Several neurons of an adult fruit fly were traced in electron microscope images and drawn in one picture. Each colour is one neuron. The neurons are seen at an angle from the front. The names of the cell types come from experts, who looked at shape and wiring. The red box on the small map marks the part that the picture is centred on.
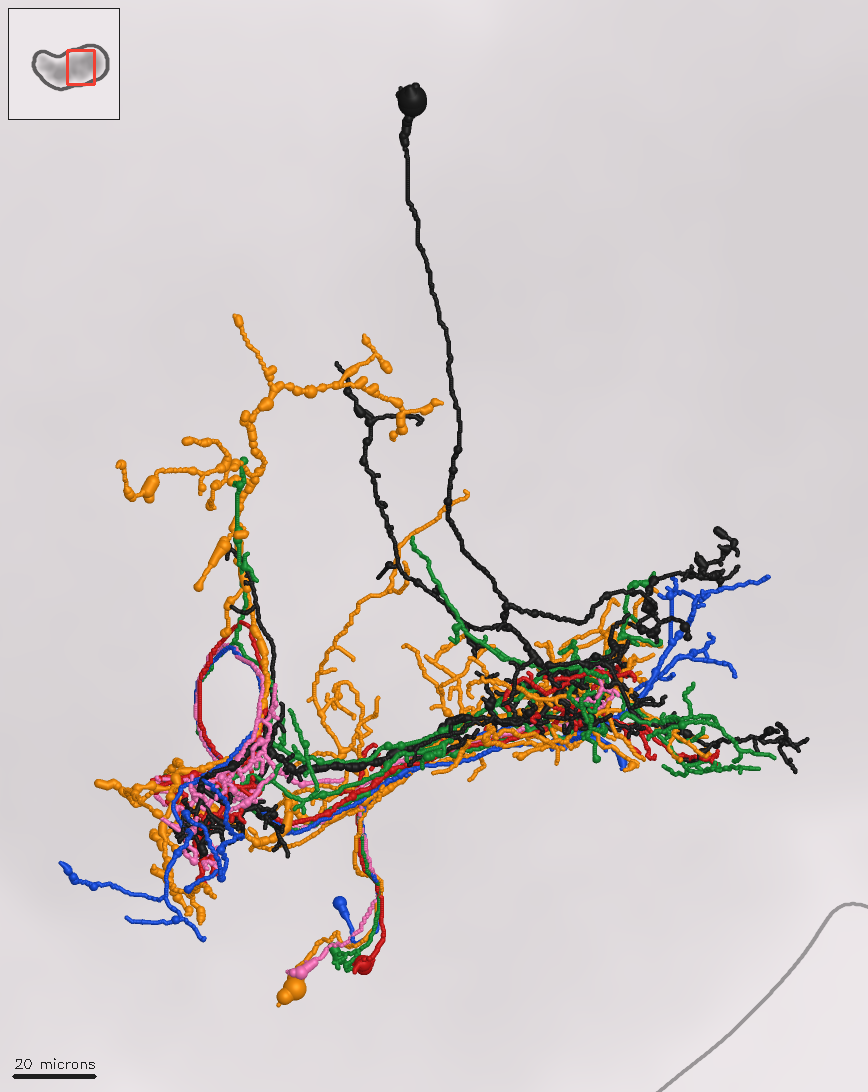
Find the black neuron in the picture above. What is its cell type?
CB3870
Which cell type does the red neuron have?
AMMC007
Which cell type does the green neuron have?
AMMC006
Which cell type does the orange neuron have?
GNG308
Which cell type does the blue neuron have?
CB1023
